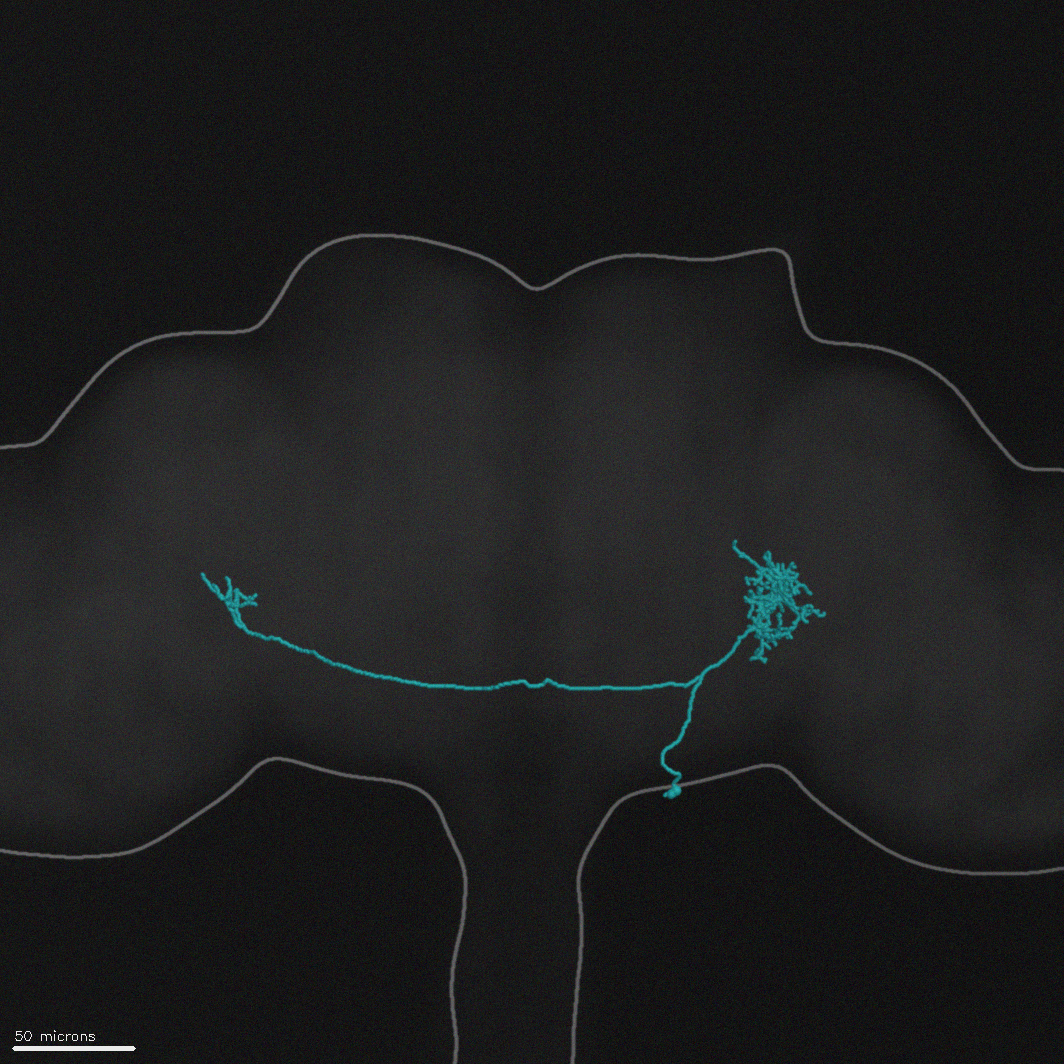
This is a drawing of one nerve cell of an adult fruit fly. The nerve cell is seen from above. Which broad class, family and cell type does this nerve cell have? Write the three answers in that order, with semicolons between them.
central-brain intrinsic neuron; hemilineage DM6_ventral; WED166_d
